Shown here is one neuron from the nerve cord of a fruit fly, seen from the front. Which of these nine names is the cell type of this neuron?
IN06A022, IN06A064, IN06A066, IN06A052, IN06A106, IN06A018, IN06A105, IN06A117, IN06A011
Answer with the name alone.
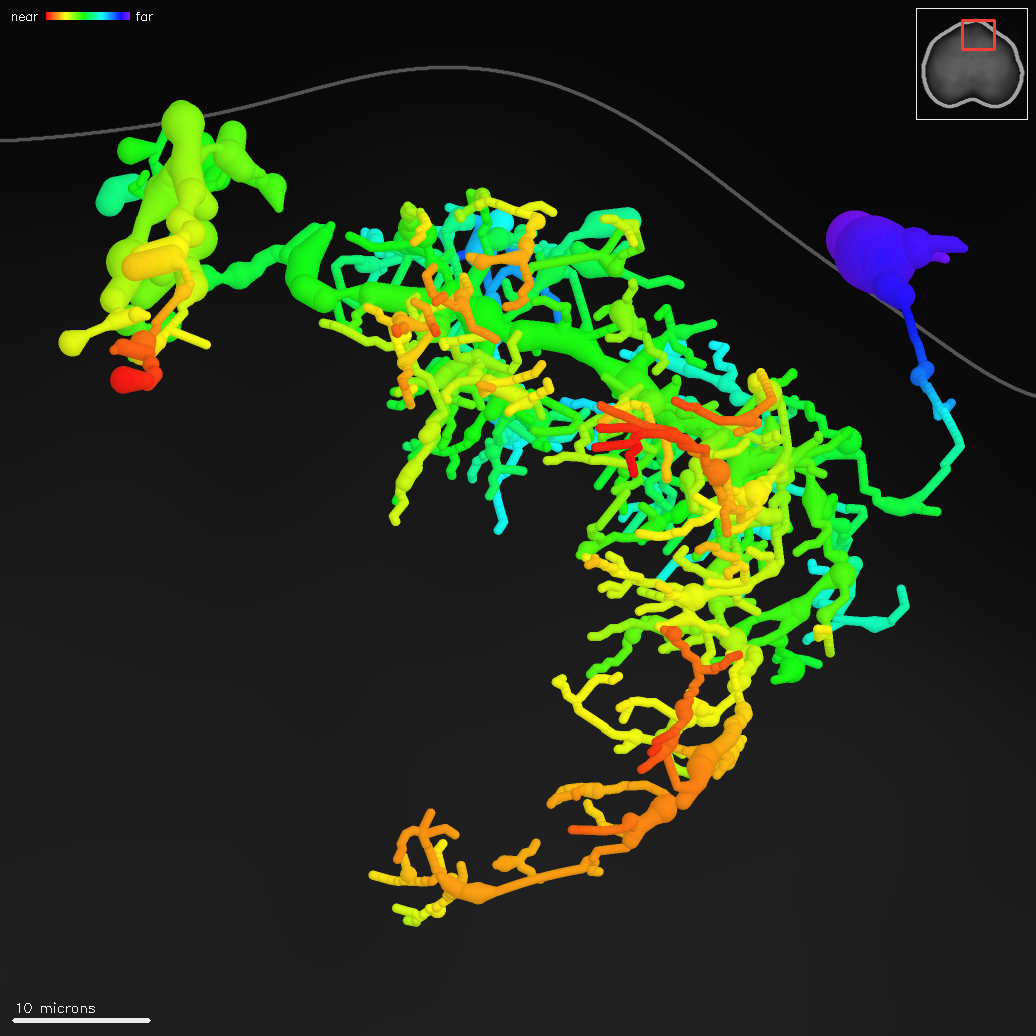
IN06A066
